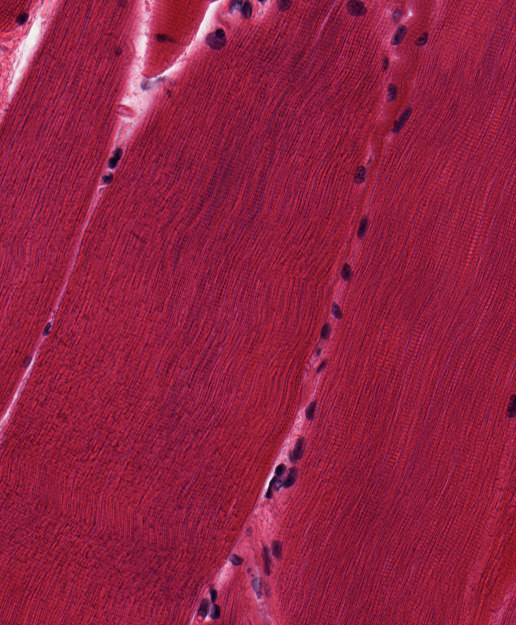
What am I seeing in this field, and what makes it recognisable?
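Skeletal muscle here. Long, broad, parallel fibres run straight and unbranched across the whole field, upper right to lower left. They carry fine transverse cross-striations, and their dark elongated nuclei lie at the fibre edges.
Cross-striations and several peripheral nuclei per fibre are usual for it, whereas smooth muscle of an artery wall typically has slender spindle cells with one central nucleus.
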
